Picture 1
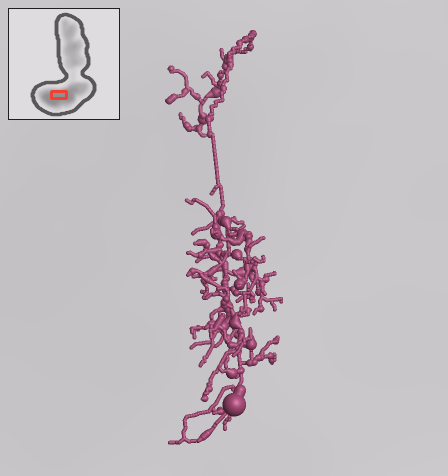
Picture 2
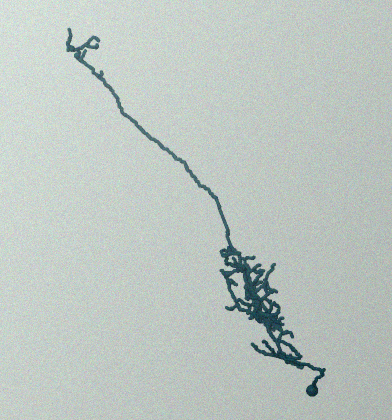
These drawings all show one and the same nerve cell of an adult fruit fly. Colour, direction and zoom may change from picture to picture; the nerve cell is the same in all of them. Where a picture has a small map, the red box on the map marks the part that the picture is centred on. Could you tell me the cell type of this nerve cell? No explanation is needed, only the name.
Tm5c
